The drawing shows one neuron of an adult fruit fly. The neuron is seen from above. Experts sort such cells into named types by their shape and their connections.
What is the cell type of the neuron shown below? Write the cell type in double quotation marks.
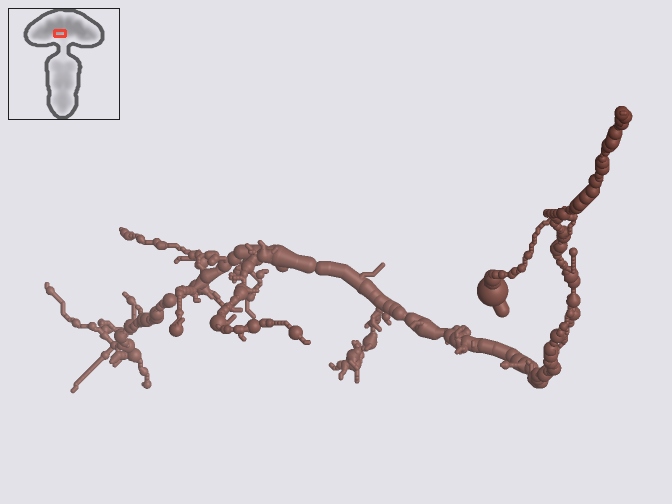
"OCC02a"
